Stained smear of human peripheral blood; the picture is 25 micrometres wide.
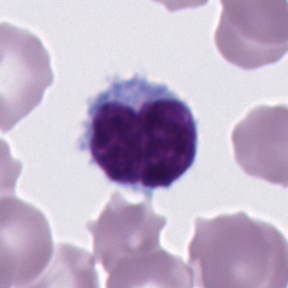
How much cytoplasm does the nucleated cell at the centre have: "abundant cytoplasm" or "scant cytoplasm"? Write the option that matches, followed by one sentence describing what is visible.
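Scant cytoplasm. The cytoplasm is a scant rim of pale blue.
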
